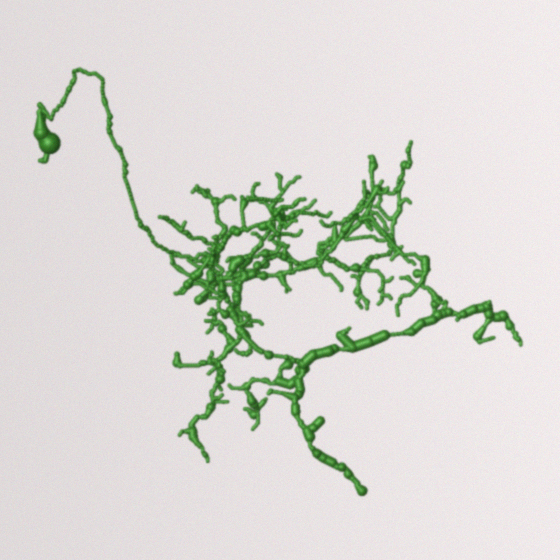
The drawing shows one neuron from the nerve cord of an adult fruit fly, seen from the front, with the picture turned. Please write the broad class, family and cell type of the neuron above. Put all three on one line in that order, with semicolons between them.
nerve-cord intrinsic neuron; hemilineage 13B; IN13B054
